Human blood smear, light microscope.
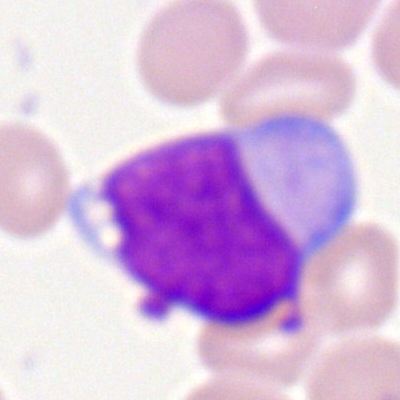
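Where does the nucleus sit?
Off-centre, toward the left, and it fills most of the cell.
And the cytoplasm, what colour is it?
Pale blue.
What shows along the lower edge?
Small rounded knobs projecting outward.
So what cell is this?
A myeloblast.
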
